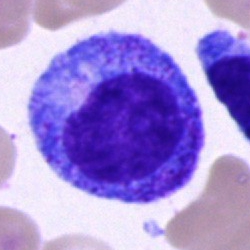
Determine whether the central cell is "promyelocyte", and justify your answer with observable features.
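Yes, promyelocyte is the right name for this cell; myelocyte is the name to set against it. The deciding feature is the colour of the cytoplasm, which is blue.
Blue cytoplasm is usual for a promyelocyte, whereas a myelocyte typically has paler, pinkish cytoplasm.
The blue cytoplasm therefore speaks for promyelocyte and against myelocyte. Otherwise, the cell has a round outline, its nucleus lies off-centre toward the lower right, and the cytoplasm forms a moderate rim that is widest at the upper left. At the upper-right edge of the picture lies part of another darkly stained nucleated cell.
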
